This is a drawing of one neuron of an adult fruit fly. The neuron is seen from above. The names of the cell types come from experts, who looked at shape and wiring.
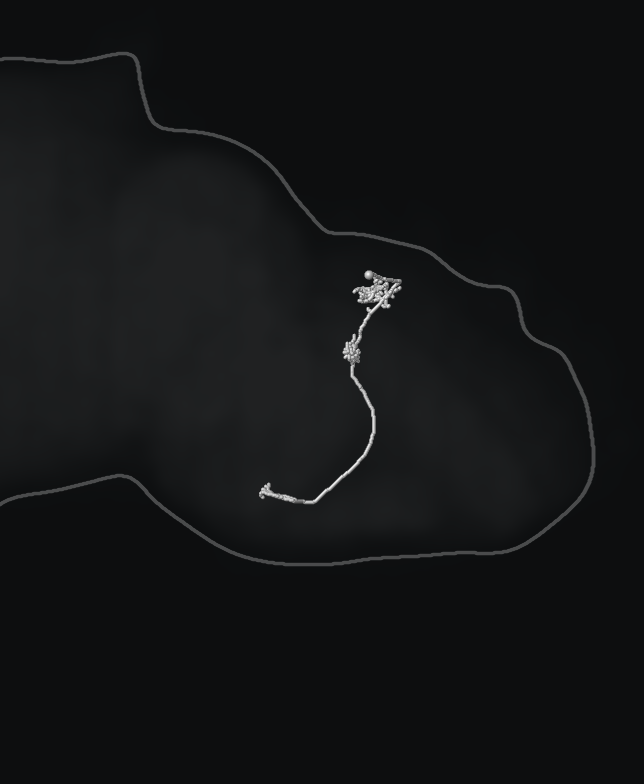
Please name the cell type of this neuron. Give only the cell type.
Tm6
